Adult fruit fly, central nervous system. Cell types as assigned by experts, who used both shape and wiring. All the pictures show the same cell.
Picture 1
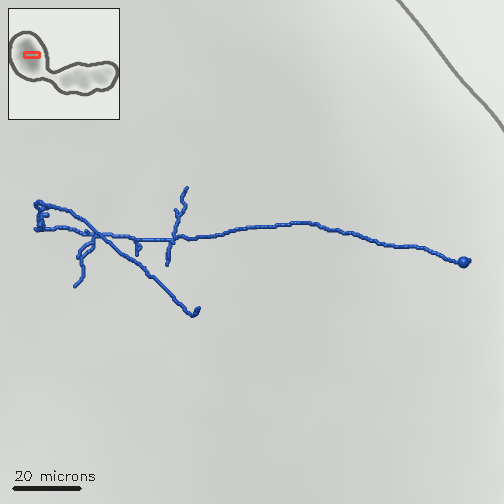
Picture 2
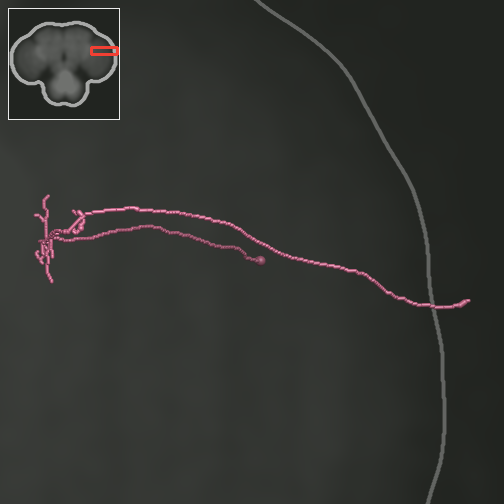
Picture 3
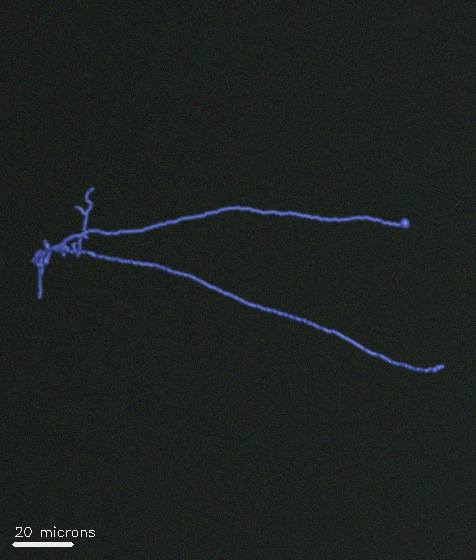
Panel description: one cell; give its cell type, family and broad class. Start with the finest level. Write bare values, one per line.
C2
C
optic-lobe intrinsic neuron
